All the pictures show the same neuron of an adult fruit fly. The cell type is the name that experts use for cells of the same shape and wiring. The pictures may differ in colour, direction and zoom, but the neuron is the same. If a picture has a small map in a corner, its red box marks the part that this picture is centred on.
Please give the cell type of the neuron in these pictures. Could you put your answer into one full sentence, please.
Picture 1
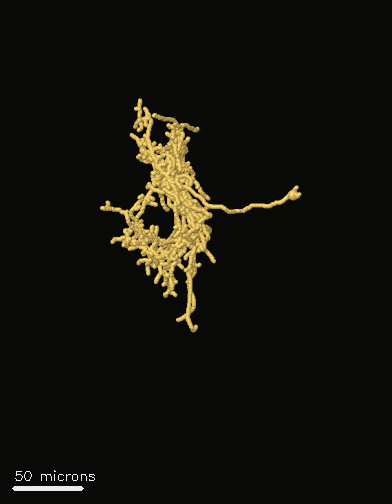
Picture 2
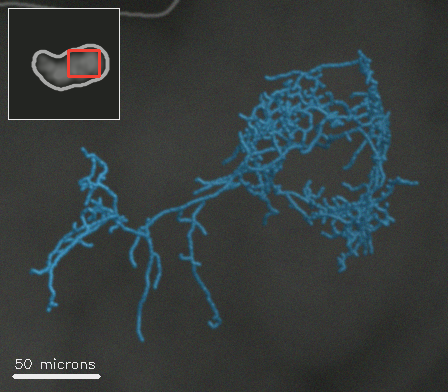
The cell type AVLP716m is the type of this neuron.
